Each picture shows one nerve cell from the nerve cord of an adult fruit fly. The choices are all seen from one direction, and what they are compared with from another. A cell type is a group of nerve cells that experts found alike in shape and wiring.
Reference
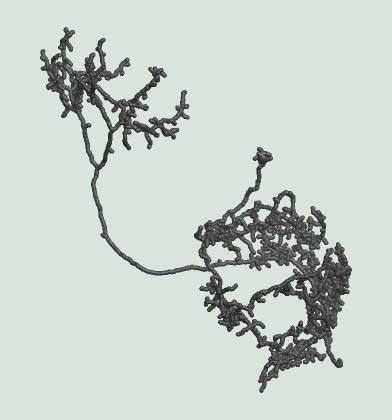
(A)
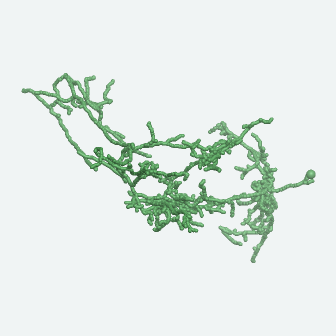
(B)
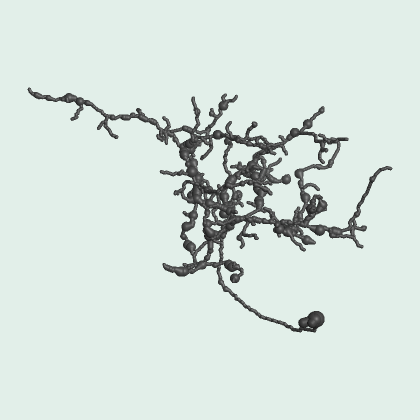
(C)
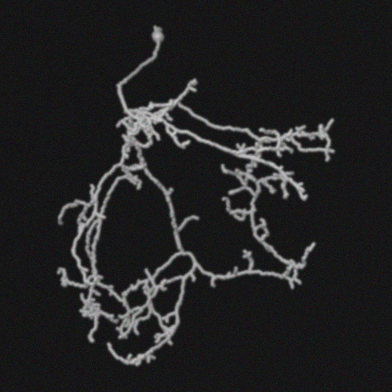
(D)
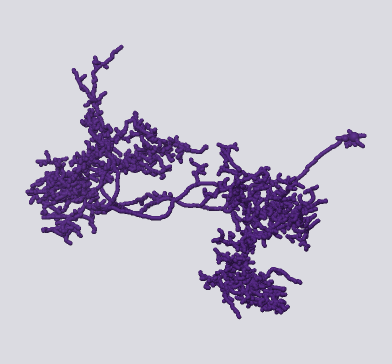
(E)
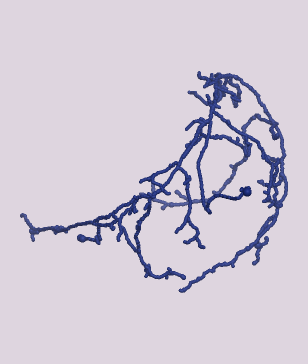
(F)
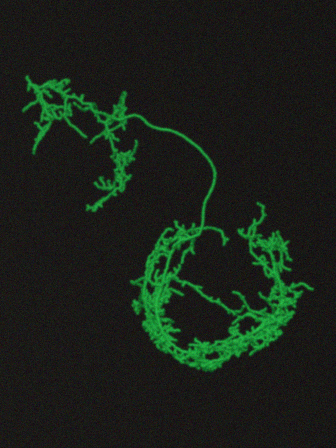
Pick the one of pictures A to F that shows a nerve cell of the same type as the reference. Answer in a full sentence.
Picture F is of the same cell type.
